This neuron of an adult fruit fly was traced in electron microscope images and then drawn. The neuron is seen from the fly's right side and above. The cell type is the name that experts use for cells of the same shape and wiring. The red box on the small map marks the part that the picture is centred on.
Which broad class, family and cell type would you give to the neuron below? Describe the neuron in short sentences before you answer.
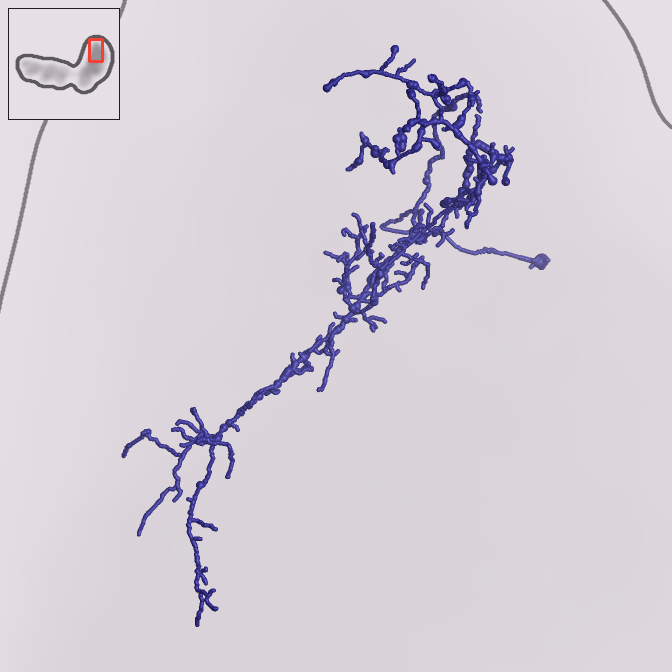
Dozens of branch ends can be seen. In this view it is taller than it is wide. Its broad class is central-brain intrinsic neuron. The family is hemilineage LHa2. The cell type is SLP094_a.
